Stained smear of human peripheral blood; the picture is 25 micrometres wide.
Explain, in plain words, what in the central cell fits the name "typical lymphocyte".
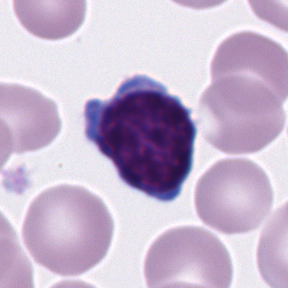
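This is a typical lymphocyte.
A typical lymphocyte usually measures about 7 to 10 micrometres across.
At about 11 by 9 micrometres, this cell is within that range on its shorter axis but beyond it on its longer one.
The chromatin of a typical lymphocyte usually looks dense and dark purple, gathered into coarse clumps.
Here the chromatin is dark purple and coarsely clumped, in agreement. The nucleus is a single unlobed mass filling most of the cell. Cytoplasm is scant, showing mainly as a thin rim at the upper left and lower edge.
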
